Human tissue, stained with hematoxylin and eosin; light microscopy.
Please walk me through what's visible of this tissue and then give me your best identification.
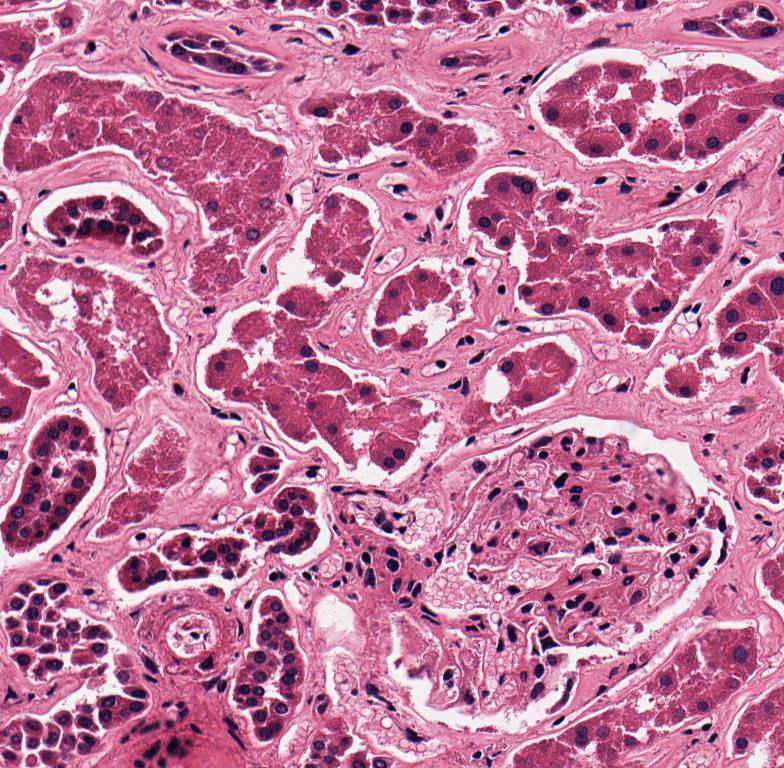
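Most of this field is rounded nests and tubules of epithelial cells, with bands of pink fibrous stroma between them. See how the cells have abundant, finely granular, deeply eosinophilic cytoplasm and a single small, round, dark nucleus each. In the lower right, a rounded cellular tuft sits within a crescent of clear space. This is renal cortex.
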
